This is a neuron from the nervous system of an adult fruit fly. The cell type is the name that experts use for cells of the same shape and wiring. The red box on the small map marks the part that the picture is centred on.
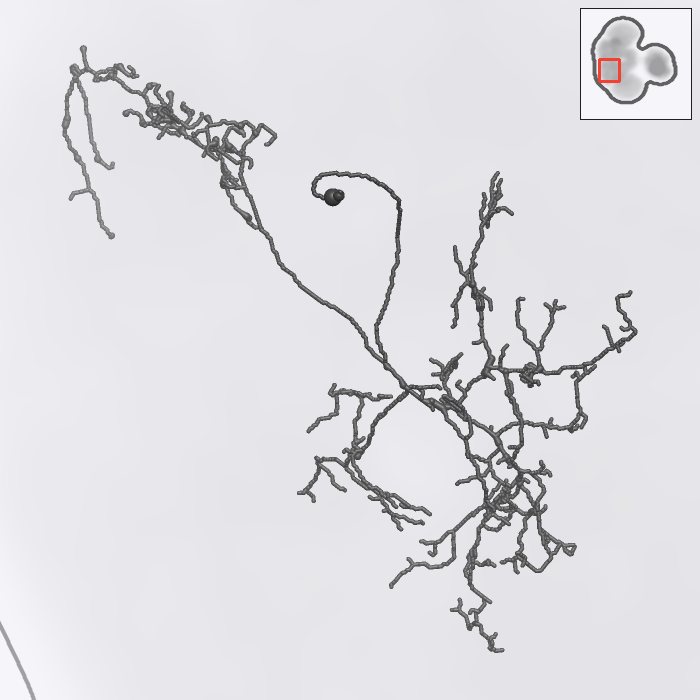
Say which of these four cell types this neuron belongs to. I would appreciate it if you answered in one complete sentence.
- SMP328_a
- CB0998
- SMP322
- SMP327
To the cell type SMP322 belongs this neuron.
